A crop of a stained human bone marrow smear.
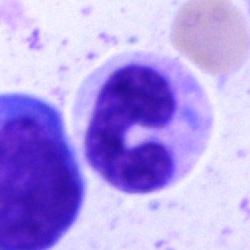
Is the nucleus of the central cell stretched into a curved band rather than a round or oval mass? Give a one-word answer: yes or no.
Yes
